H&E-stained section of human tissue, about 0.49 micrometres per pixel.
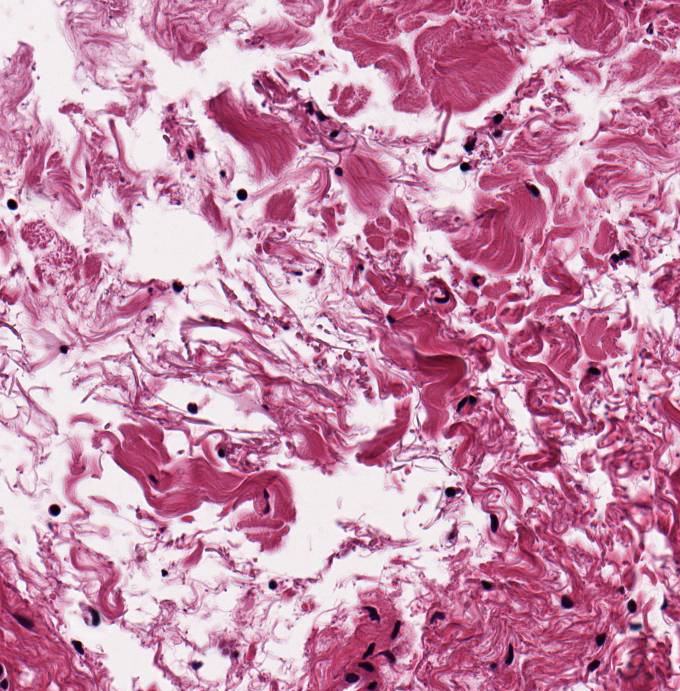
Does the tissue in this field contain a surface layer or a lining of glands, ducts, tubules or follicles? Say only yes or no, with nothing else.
No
